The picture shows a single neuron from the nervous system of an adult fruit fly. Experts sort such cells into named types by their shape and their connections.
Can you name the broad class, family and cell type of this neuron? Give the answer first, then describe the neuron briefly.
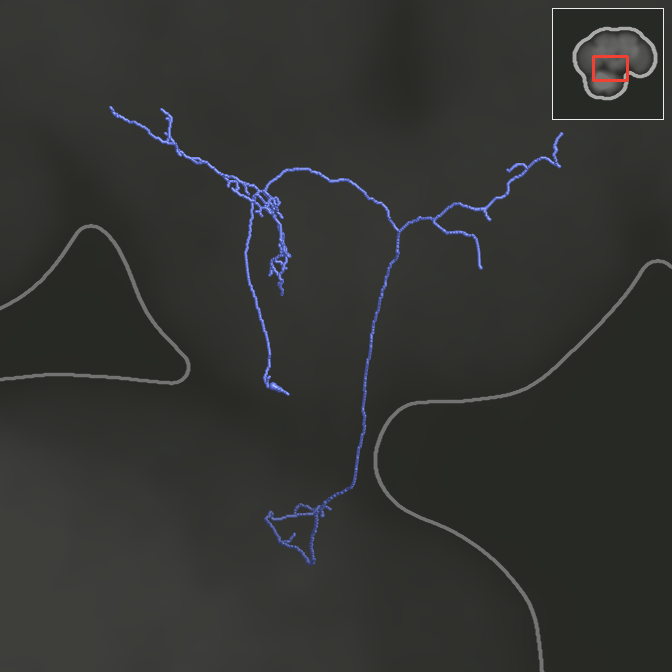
Its broad class is descending neuron. The family is hemilineage LB6. It is of cell type DNge071. Its cell body lies in the middle of the picture. In this view it is about as wide as it is tall.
